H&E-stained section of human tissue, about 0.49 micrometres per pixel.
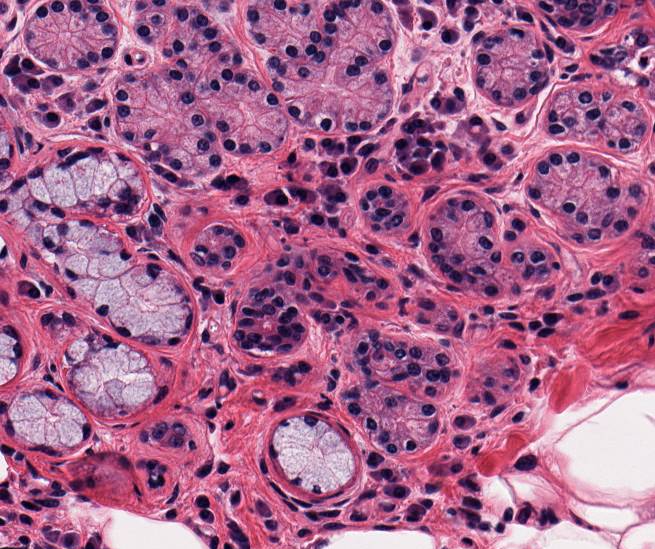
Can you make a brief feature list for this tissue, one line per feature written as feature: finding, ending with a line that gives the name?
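Layout: closely packed rounded glandular acini, thin pink stroma between
Pale acini: bubbly, nuclei flattened against the cell base
Granular acini: top and right, pink-purple cytoplasm, round nuclei near base
Crowding: small dark-nucleated cells, denser between central acini than elsewhere
Name: minor salivary gland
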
